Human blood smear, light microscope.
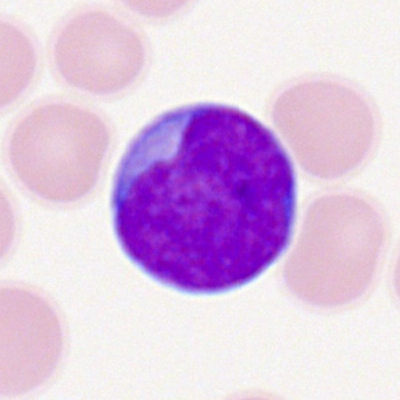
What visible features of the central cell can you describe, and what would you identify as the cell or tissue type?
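Pale blue cytoplasm forms a thin crescent, seen mainly at the upper left of the cell. No vacuoles are seen in the cytoplasm. No distinct nucleoli are visible in the nucleus. It is a myeloblast.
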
